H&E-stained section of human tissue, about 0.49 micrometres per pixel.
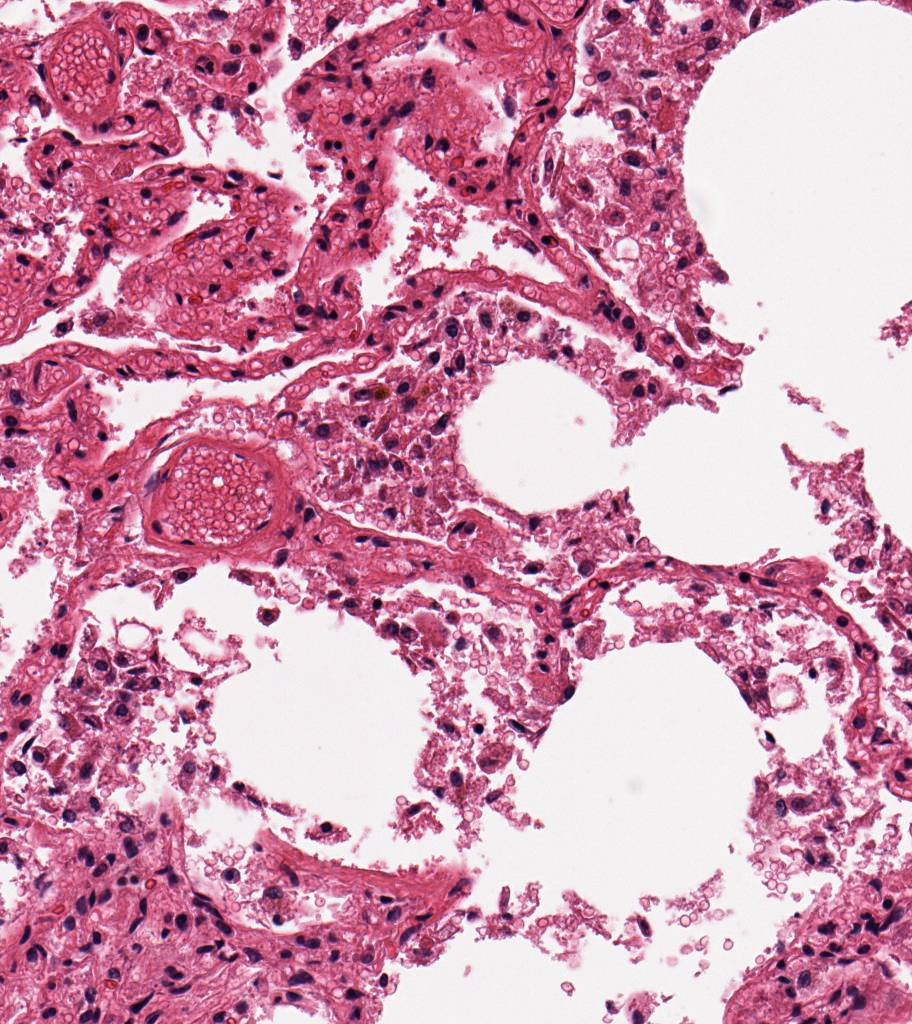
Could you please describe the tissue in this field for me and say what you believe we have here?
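Thin branching pink septa with flattened, elongated nuclei cross the upper half. Mid-field, single cells with oval dark nuclei and pink cytoplasm lie scattered among red blood cells. No glands anywhere. Lower left corner: denser, more solid pink tissue with many crowded oval nuclei. Tissue: lung.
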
